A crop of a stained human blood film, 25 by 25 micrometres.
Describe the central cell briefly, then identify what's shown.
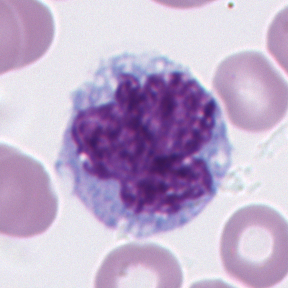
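The cell has a roughly round outline, and its nucleus fills most of it. No distinct coloured granules appear in the cytoplasm, whose edge is ragged and frayed rather than sharp. This cell is a monocyte.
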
